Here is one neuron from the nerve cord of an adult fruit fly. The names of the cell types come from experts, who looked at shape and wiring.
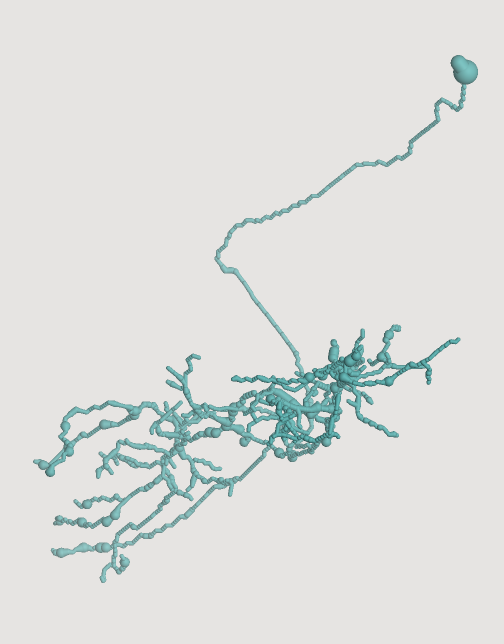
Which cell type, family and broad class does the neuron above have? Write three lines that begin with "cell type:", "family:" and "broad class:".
cell type: IN14A057
family: hemilineage 14A
broad class: nerve-cord intrinsic neuron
